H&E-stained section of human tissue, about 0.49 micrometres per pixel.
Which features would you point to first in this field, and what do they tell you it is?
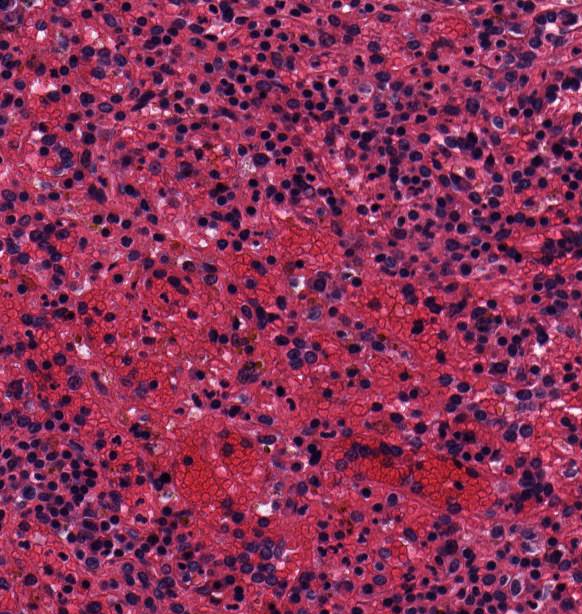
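Red pulp of the spleen occupies the field. Tightly packed red blood cells form bright red patches between the nucleated cells, most prominent in the centre and lower middle.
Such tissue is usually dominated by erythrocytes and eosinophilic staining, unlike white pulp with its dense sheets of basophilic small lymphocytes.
The cells form a diffuse sheet with no glands or follicles.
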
